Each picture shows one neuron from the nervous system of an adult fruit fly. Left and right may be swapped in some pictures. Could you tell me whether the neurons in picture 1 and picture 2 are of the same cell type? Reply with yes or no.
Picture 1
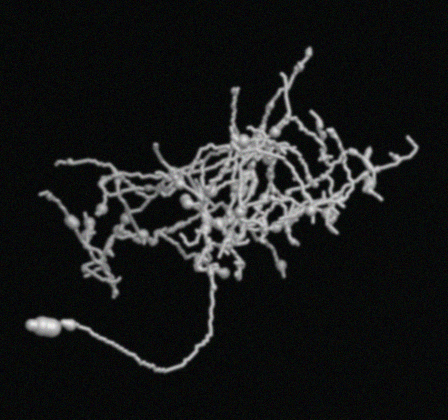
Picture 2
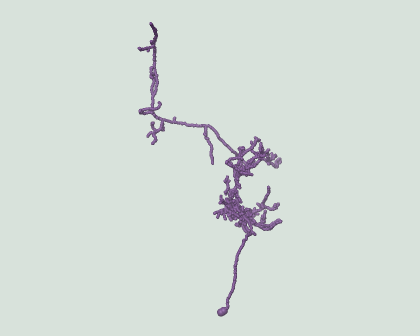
yes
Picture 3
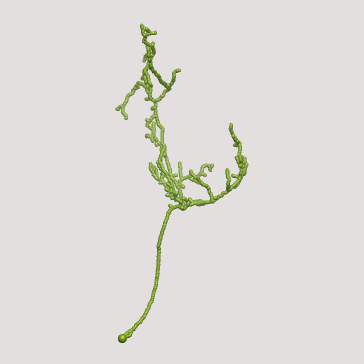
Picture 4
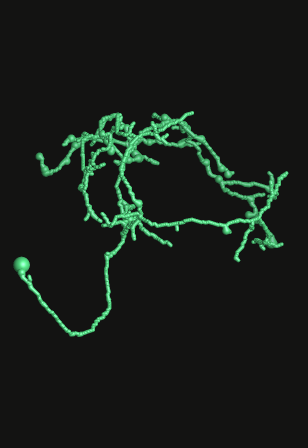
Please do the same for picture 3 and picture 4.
yes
